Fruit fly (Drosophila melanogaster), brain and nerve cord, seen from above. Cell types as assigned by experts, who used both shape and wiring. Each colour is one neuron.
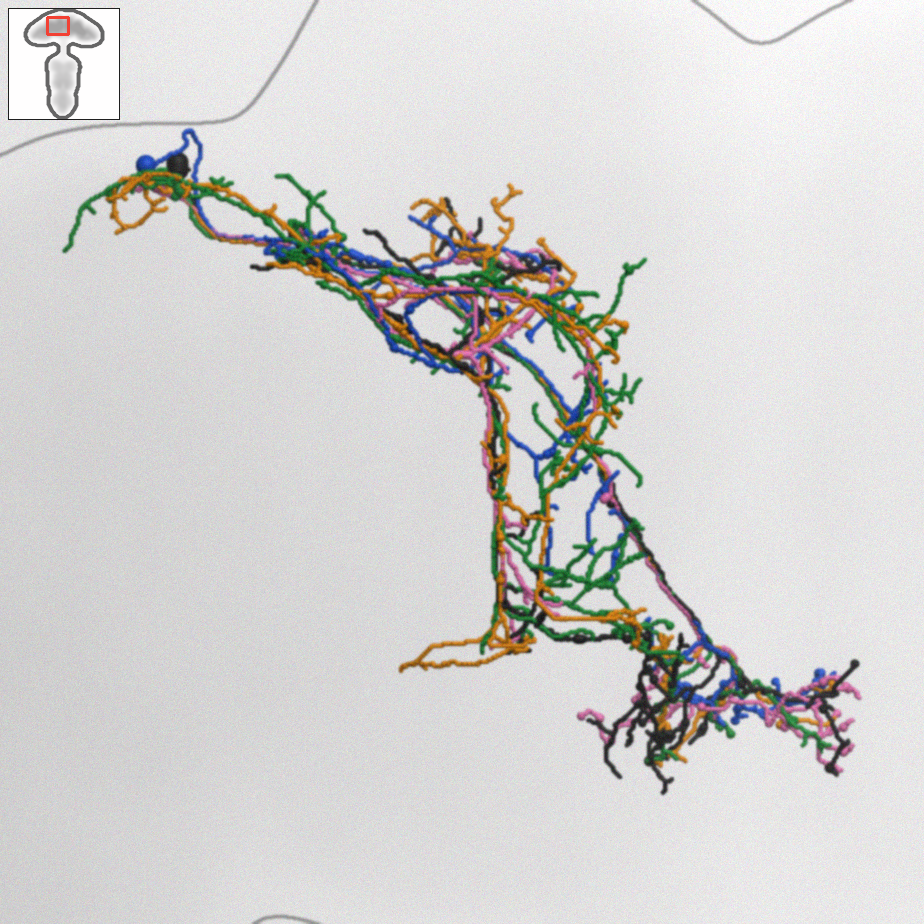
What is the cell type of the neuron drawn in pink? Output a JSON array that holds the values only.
["SMP016_a"]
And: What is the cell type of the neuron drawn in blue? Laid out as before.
["SMP019"]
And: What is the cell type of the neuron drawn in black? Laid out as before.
["SMP016_b"]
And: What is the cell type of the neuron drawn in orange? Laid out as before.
["SMP017"]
